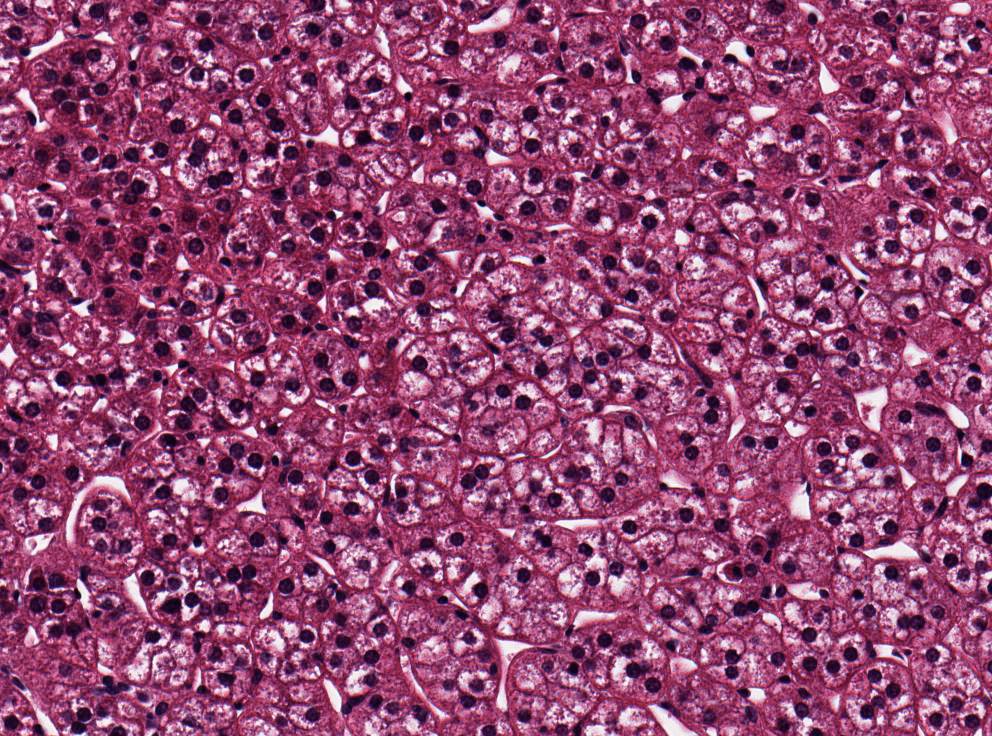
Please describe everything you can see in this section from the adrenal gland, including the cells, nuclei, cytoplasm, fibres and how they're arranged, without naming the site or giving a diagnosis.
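Nuclei closely alike in size and shape throughout the field. Stroma between nests scant, reduced to thin septa. Small angular empty white spaces scattered between nests. No glands with central lumens.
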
